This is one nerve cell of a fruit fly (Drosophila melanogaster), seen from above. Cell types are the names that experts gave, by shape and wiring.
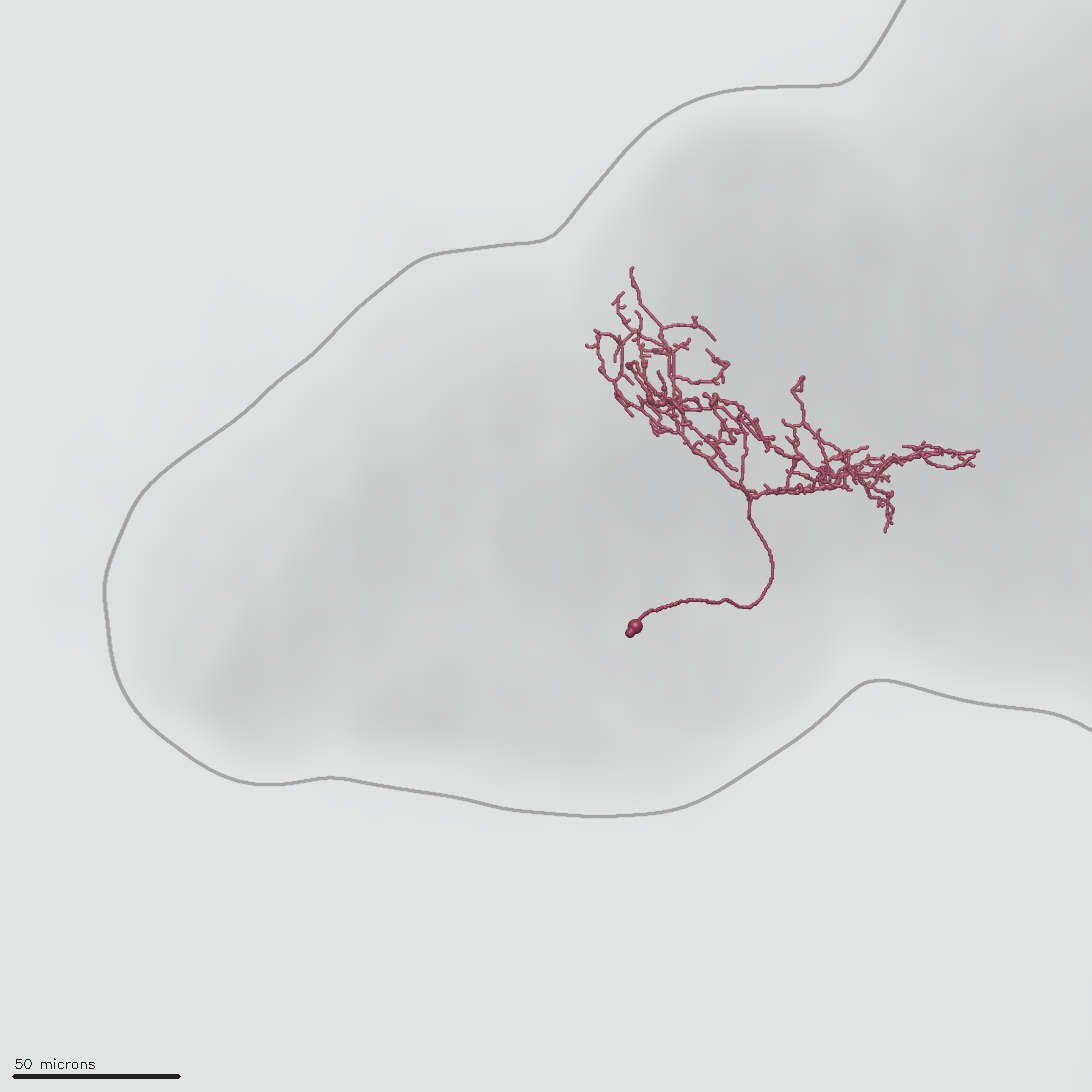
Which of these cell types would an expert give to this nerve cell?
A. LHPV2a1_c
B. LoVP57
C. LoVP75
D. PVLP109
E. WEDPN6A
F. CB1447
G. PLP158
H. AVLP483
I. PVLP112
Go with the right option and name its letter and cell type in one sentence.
Identified by cell type, the nerve cell is PVLP112 from option I.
